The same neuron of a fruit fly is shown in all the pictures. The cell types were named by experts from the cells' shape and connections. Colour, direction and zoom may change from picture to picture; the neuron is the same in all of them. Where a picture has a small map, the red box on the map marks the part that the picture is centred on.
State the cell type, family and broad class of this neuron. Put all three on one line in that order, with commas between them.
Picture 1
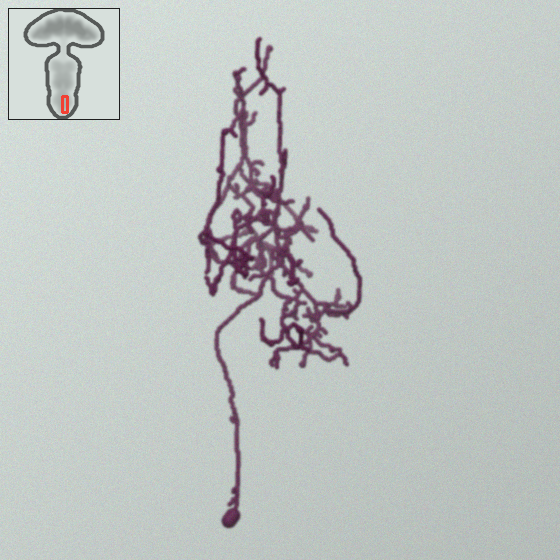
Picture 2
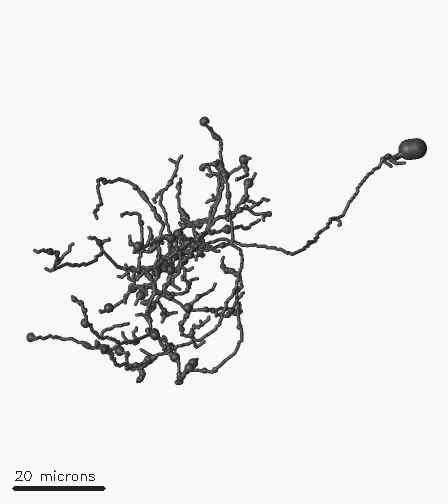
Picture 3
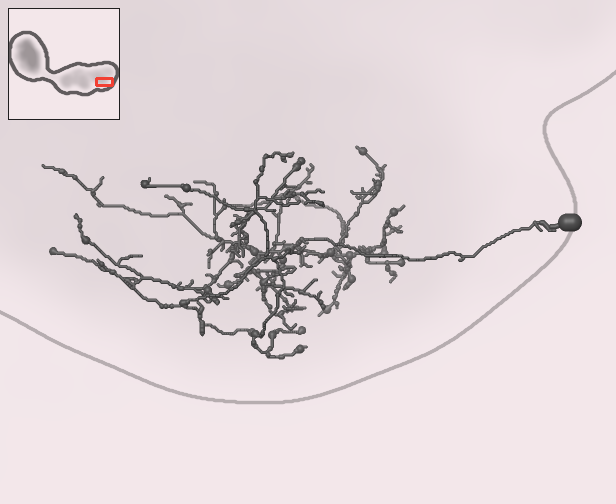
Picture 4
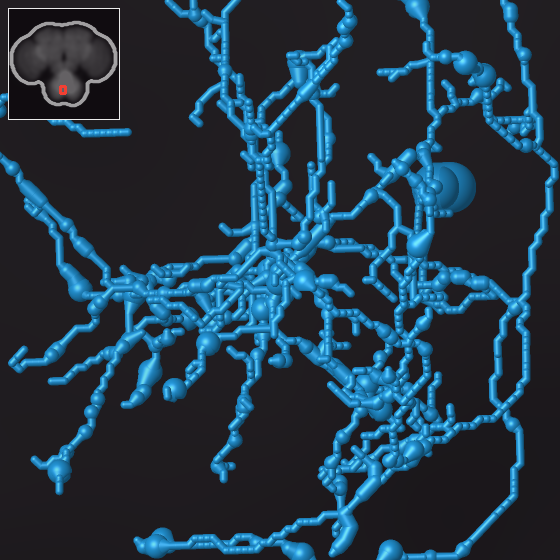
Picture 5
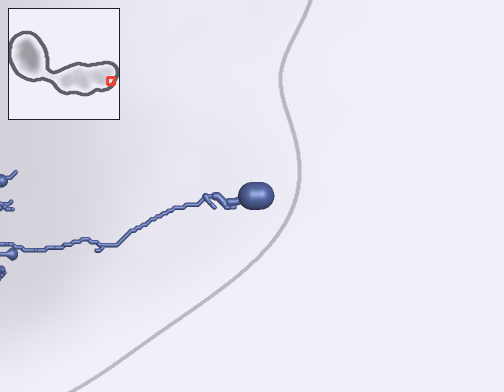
IN01B061, hemilineage 01B, nerve-cord intrinsic neuron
